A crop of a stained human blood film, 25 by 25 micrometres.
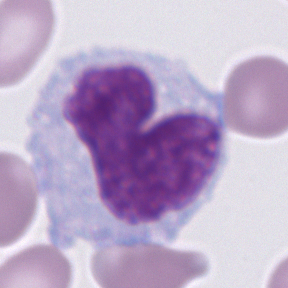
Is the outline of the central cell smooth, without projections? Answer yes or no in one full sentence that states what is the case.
No, there is a ragged or frayed outline, or projections, blebs or tags, on this cell.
